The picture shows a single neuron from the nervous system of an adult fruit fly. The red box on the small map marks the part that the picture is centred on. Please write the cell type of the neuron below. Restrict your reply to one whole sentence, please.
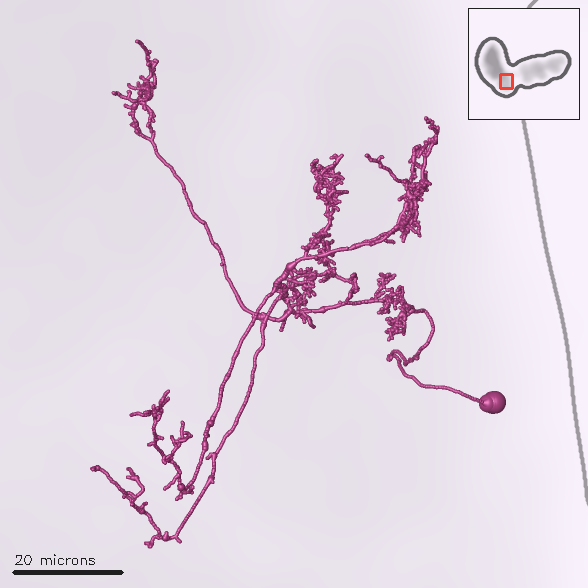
The cell type of the neuron here is Y12.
